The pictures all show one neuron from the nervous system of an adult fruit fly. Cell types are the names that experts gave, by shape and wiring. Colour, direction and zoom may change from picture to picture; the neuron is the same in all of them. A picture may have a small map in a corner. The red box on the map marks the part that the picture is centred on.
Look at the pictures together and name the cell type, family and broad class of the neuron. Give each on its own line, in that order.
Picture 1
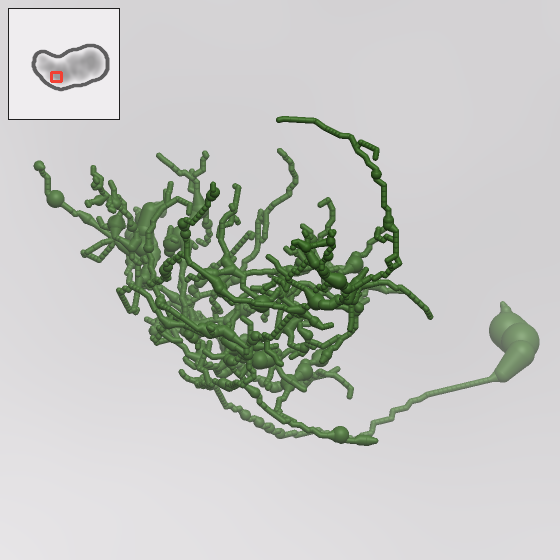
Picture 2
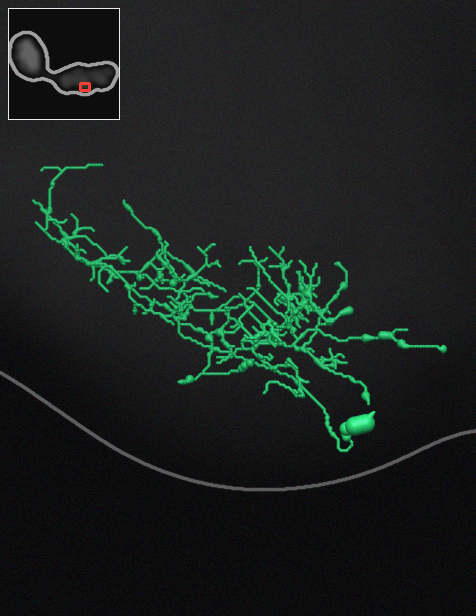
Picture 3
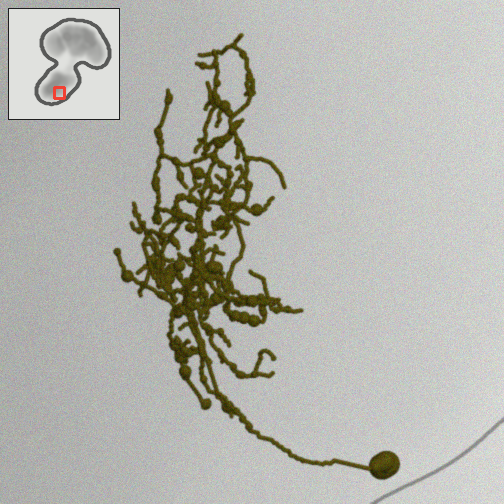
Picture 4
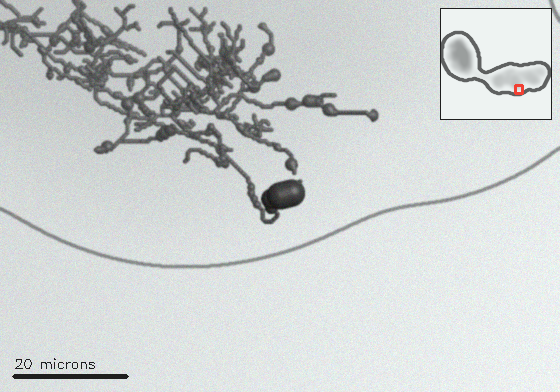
IN01B075
hemilineage 01B
nerve-cord intrinsic neuron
